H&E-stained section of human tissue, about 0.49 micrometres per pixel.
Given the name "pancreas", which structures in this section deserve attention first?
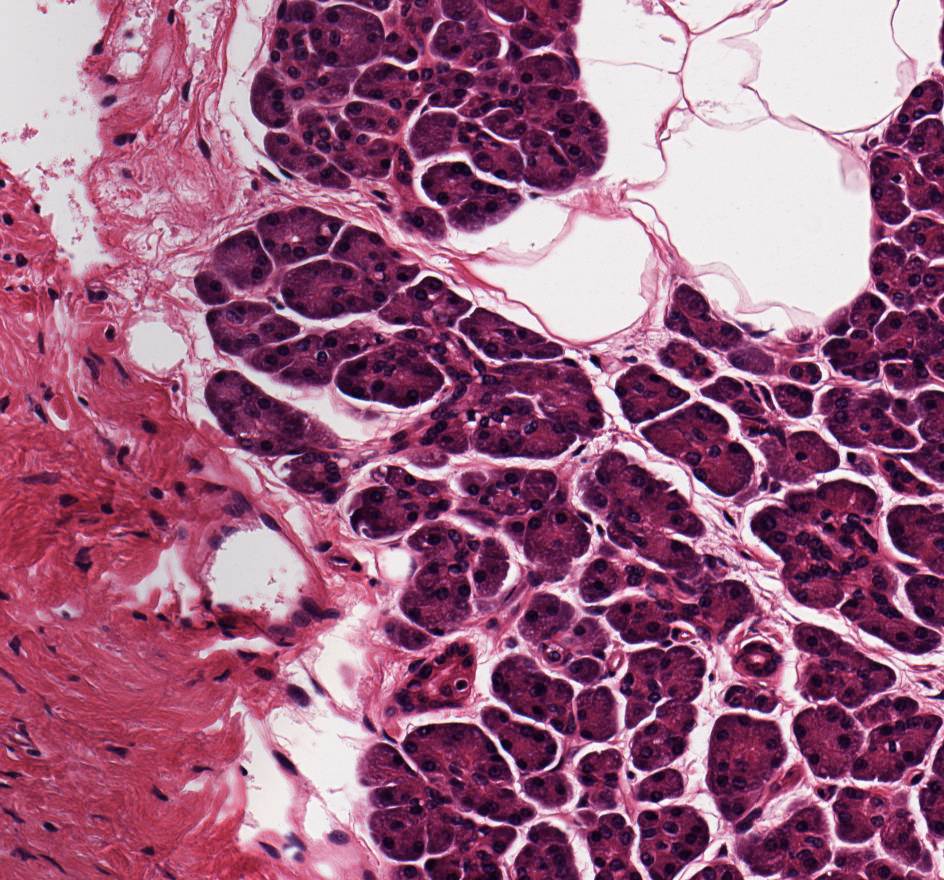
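In this section of pancreas, closely packed acini fill the centre and right of the field, grouped into lobules by thin pale connective tissue septa.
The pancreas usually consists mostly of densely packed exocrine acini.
The dense packing seen here fits that. Each acinus is a small rounded cluster of cells with no visible central lumen, its round nuclei lying toward the outer edge. At the upper right lie large, empty, rounded fat cells with thin walls.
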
